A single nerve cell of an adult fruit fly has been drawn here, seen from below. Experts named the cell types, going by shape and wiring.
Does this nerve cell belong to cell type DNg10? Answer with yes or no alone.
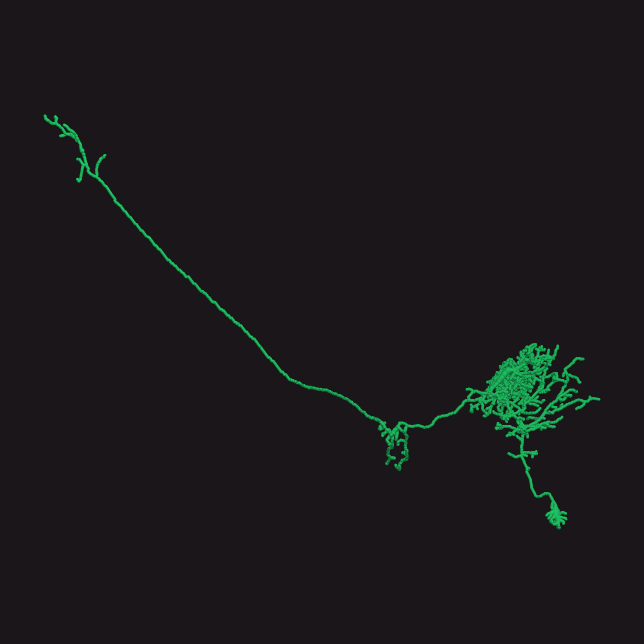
no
